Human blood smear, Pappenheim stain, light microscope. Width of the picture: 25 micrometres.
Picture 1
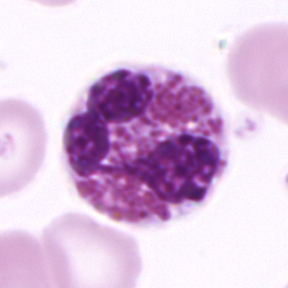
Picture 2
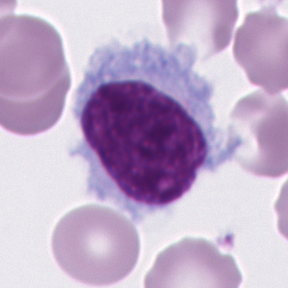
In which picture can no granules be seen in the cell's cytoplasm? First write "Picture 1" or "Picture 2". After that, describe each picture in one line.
Picture 2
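In picture 1: The cytoplasm is packed with coarse reddish-pink granules.
In picture 2: The cytoplasm shows no granules.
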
